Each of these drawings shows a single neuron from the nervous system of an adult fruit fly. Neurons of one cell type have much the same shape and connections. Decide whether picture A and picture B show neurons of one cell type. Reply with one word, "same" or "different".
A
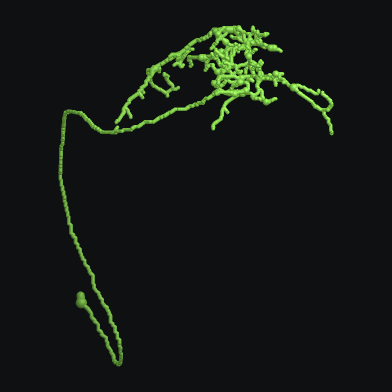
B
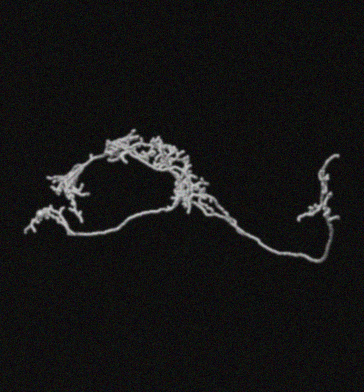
different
